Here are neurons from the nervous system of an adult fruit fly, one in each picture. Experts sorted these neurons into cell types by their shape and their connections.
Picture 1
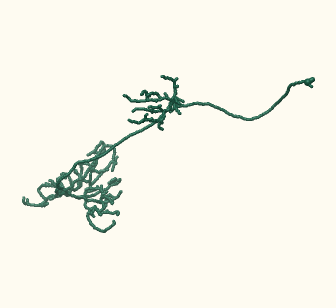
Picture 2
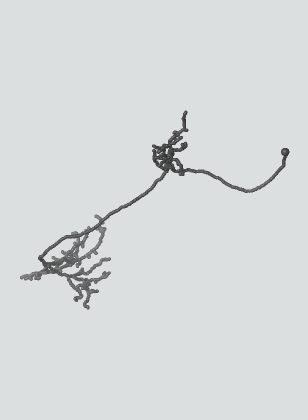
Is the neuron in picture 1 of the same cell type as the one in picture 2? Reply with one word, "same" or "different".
different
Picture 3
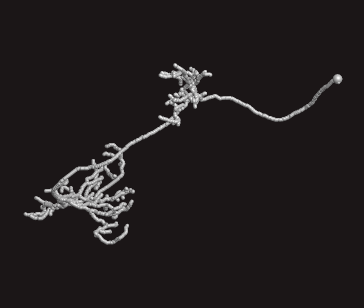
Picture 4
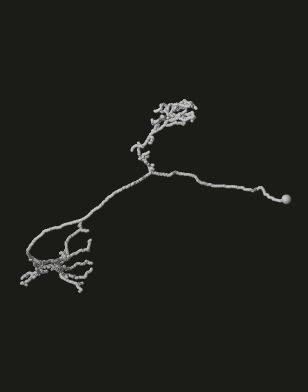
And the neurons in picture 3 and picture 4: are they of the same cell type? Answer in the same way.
different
